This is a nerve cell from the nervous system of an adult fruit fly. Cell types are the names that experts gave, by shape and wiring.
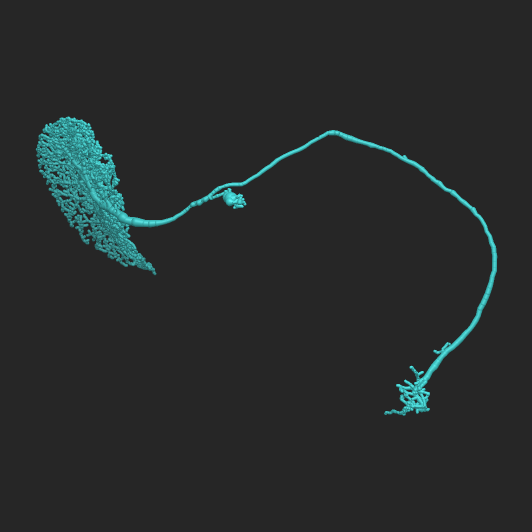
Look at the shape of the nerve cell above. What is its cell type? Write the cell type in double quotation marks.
"H2"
